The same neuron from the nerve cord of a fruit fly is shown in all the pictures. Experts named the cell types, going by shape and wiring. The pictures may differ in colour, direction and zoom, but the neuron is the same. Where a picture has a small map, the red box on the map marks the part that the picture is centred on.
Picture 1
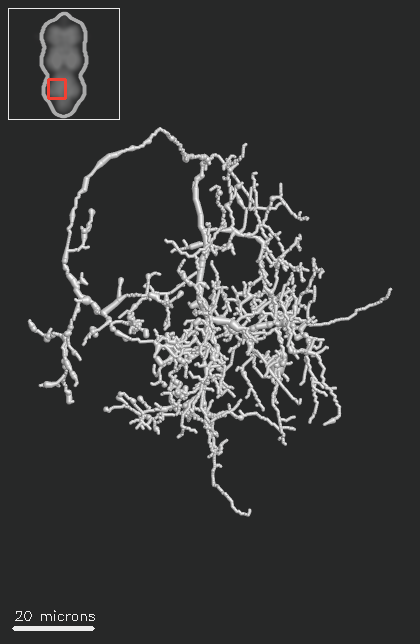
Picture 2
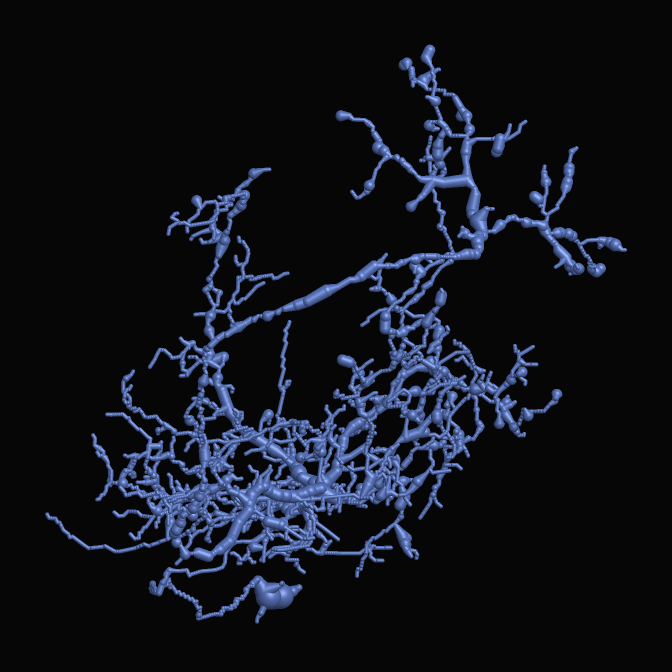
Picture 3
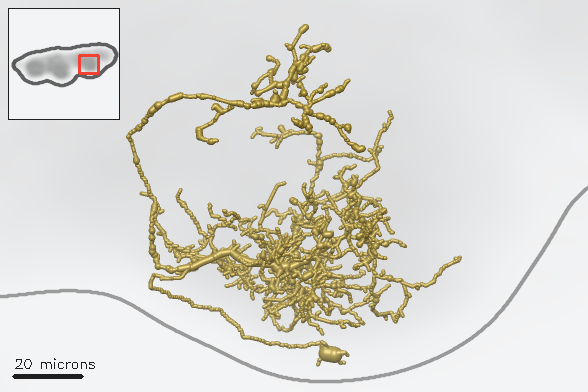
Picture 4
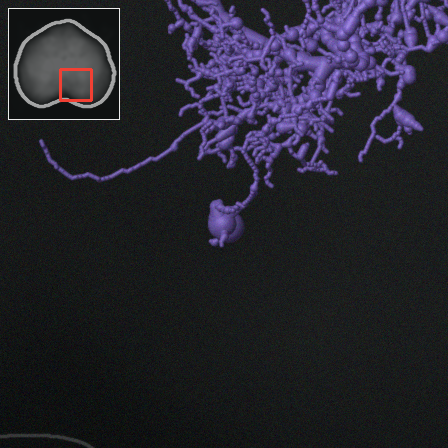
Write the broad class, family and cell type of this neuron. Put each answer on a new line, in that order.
nerve-cord intrinsic neuron
hemilineage 16B
IN16B033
